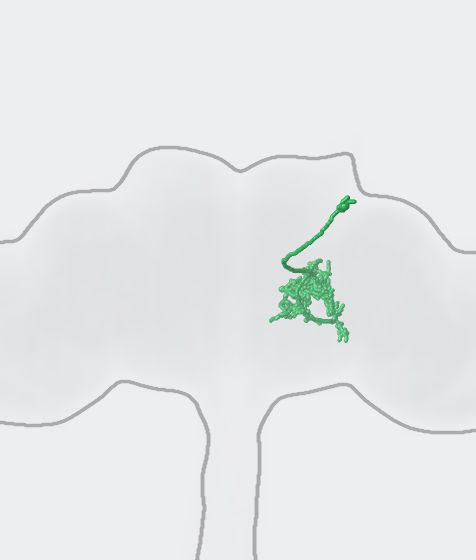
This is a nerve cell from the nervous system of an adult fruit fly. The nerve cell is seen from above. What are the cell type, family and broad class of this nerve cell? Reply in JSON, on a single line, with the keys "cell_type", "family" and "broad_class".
{"cell_type": "SAD004", "family": "hemilineage WEDd1", "broad_class": "central-brain intrinsic neuron"}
